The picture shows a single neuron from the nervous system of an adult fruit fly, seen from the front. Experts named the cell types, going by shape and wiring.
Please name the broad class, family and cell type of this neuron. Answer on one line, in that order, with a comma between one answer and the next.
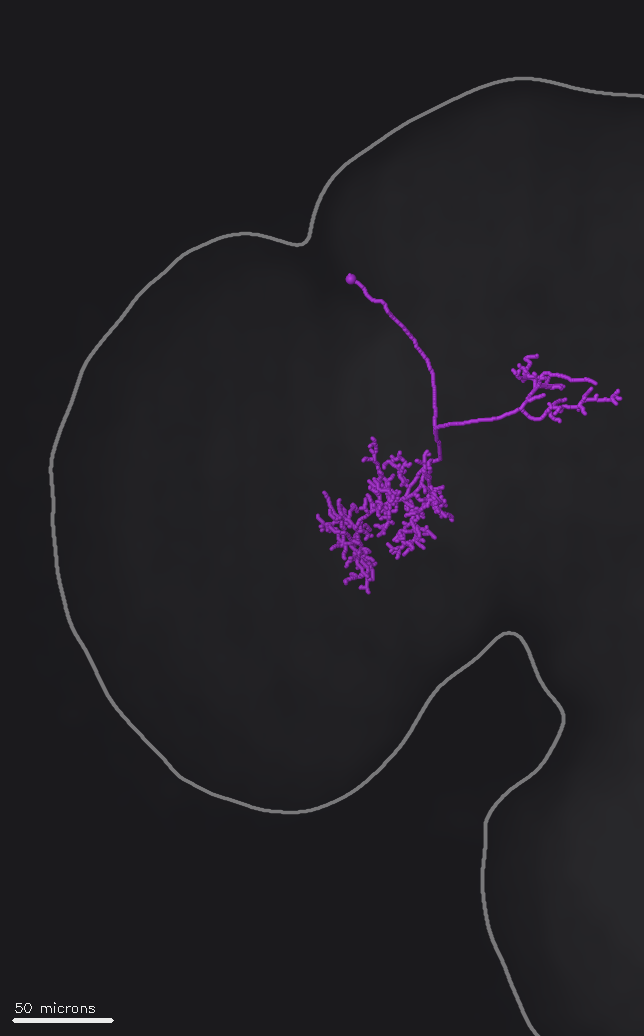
visual projection neuron, hemilineage VPNd1, LPLC4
